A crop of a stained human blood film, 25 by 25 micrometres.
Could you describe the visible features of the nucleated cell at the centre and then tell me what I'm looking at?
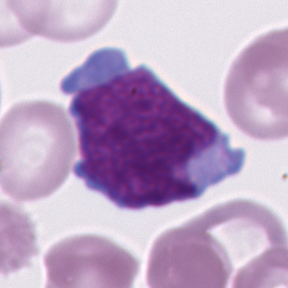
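The nucleus is a single unlobed mass. Cytoplasm is scant; I see it mostly as a cap at the upper left and a patch at the lower right. I find no vacuoles in it. No other nucleated cell is in view. This is a myeloblast.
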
